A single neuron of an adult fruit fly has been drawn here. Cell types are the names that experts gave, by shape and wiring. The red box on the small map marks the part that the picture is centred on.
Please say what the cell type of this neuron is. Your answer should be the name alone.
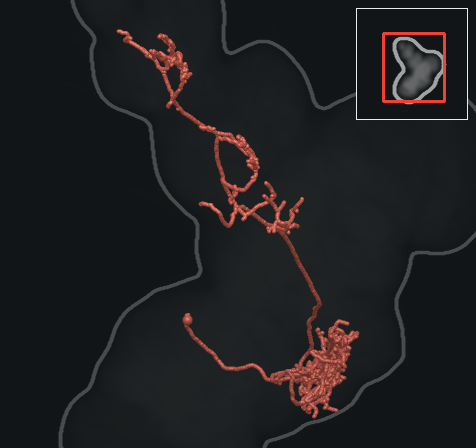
DNpe007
